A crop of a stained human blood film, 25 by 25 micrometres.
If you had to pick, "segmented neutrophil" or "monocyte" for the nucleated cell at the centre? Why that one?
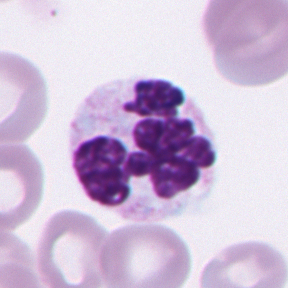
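This is a segmented neutrophil. What decides is the cytoplasm, which here is very pale pinkish-lilac rather than grey-blue.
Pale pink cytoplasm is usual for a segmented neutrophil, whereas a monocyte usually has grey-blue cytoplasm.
The cell is about 13 micrometres across, round and smooth in outline, with no surface projections. Its nucleus fills about 60% of the cell's area, and the chromatin is dark purple and coarsely clumped. Fine, small pink-violet granules are scattered through the cytoplasm.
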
